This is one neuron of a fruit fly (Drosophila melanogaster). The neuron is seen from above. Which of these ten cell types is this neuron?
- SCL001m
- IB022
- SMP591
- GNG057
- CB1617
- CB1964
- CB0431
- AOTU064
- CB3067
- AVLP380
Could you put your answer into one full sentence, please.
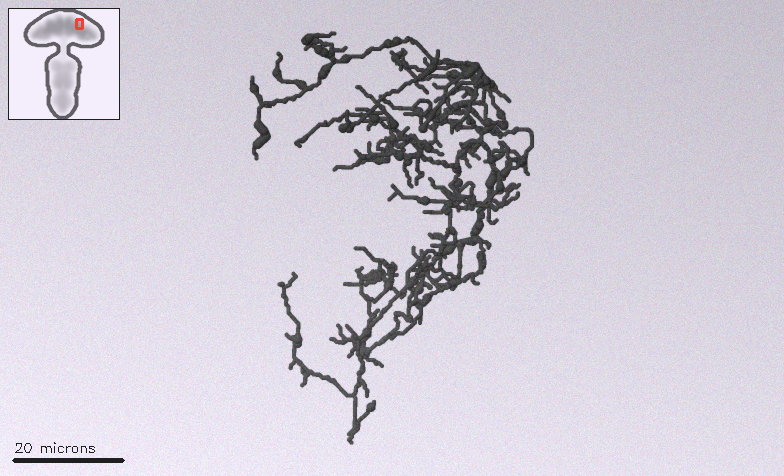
In terms of cell type, the neuron is CB3067.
